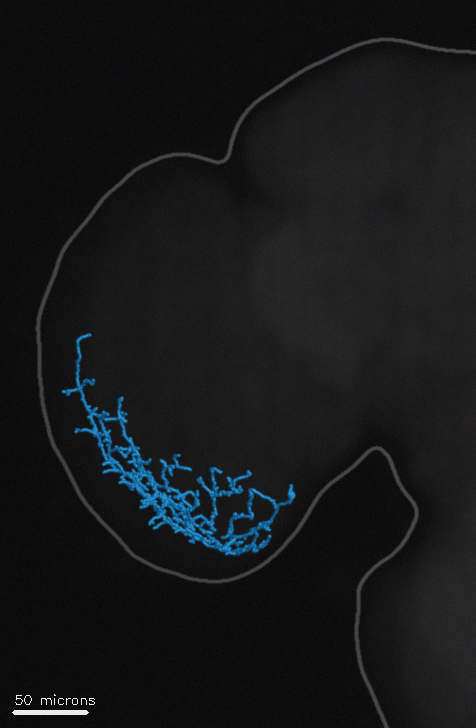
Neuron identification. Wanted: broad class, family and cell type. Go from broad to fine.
optic-lobe intrinsic neuron; Cm; Cm11d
